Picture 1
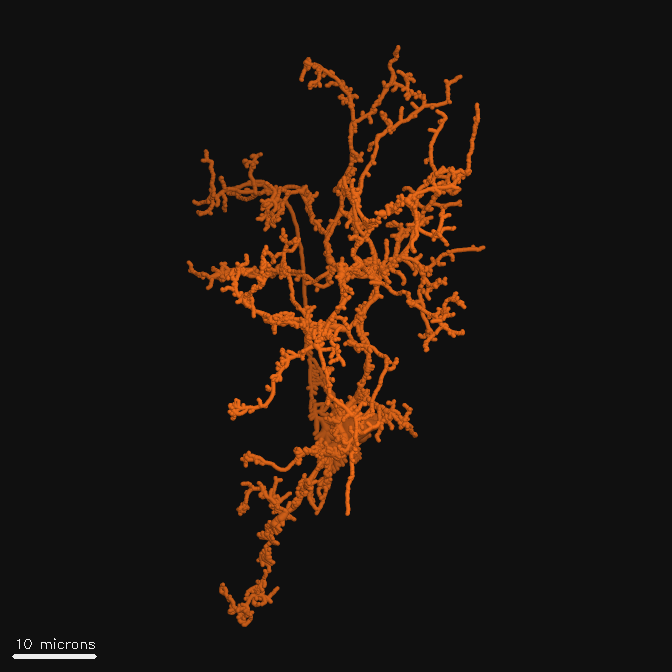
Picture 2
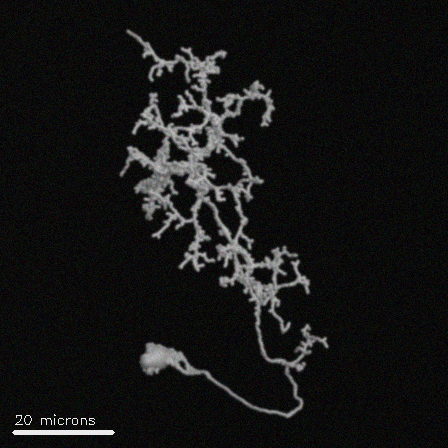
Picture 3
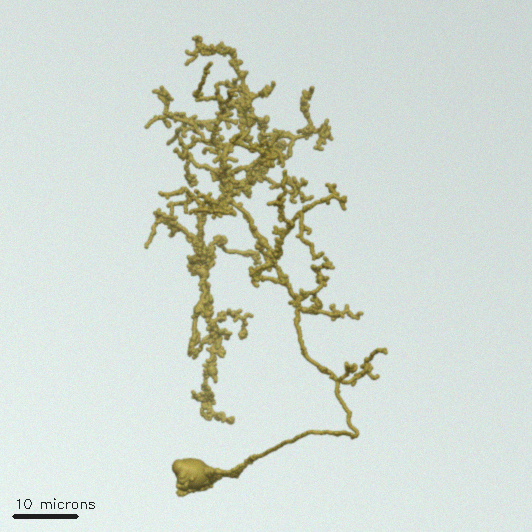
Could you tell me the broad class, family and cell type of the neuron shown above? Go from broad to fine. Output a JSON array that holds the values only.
["nerve-cord intrinsic neuron", "hemilineage 13A", "IN13A045"]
